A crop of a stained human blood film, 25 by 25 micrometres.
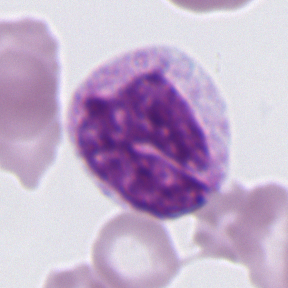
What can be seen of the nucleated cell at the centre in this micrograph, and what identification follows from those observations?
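Thin pale cleft crosses the nucleus diagonally toward the lower right. Chromatin dark purple and clumped, small paler patches between clumps. Cytoplasm a pale lilac rim, widest above the nucleus, with fine purple granules scattered through it. Cell about 14 micrometres across; nucleus about 70% of cell area. Segmented neutrophil.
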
